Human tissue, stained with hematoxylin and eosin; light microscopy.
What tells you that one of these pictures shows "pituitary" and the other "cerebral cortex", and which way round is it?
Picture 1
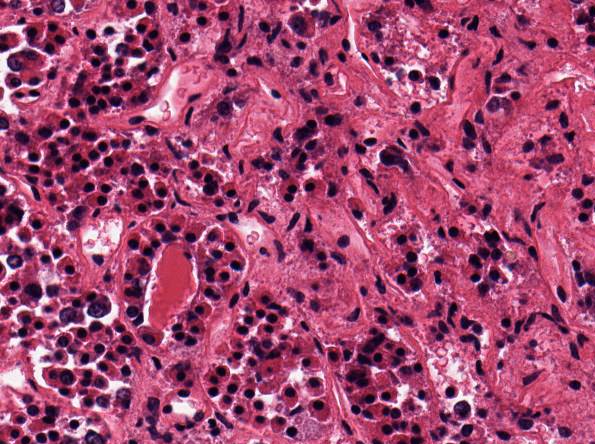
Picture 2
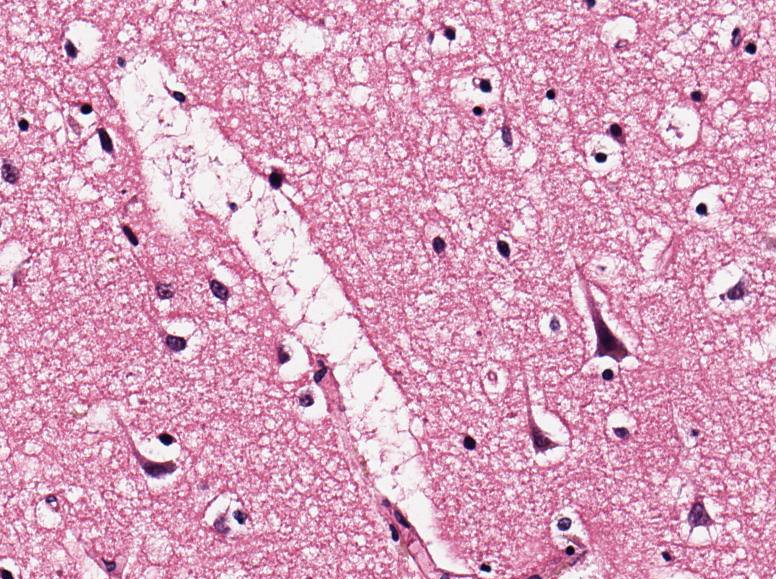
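Picture 1 holds the pituitary; picture 2, the cerebral cortex. Notice how the pituitary's round cells gather in nests and clusters between pink fibrous septa, most crowded along the left side and bottom, with more stroma at upper right. Their round, dark nuclei often lie to one side in pink cytoplasm; the stroma holds elongated, spindle-shaped nuclei. Turn to the cerebral cortex: its pyramidal neurons send a tapering process upward from the cell body's apex. Many small, round, dark nuclei with little cytoplasm are scattered evenly over a pink background full of small round clear holes, giving it a spongy look. The pale channel holds only wispy, pale, vacuolated material, with no red blood cells.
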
